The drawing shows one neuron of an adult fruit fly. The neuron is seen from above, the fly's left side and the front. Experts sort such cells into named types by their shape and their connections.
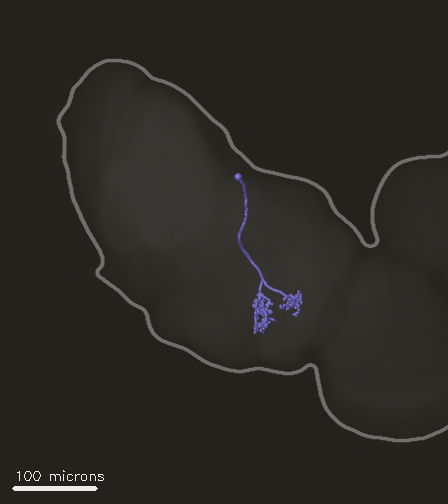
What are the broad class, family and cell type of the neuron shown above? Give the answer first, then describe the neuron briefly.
It is a central-brain intrinsic neuron. Its family is hemilineage DM1_antero_ventral. Its cell type is CB1394_b. From top to bottom in the picture it spans about 190 microns. As drawn here it is taller than it is wide.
